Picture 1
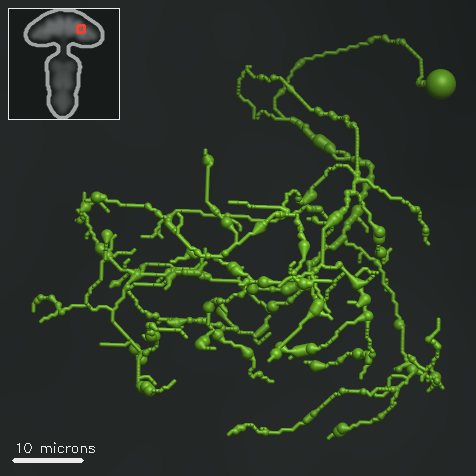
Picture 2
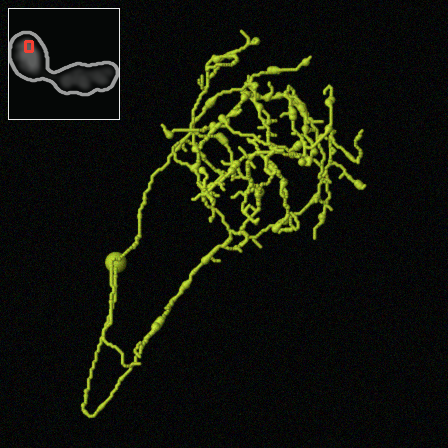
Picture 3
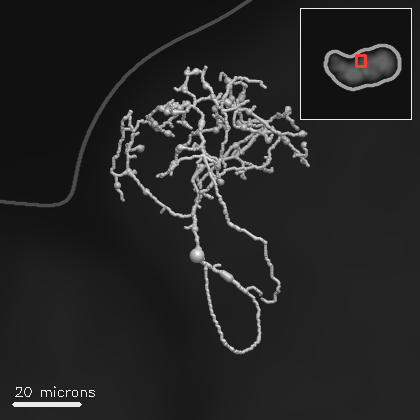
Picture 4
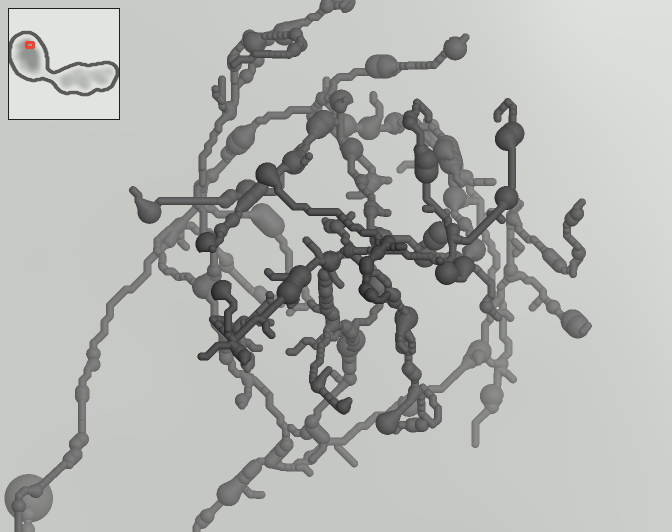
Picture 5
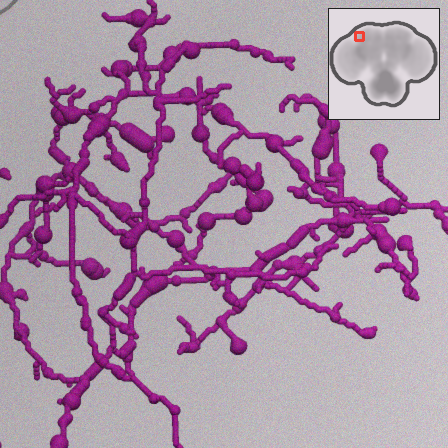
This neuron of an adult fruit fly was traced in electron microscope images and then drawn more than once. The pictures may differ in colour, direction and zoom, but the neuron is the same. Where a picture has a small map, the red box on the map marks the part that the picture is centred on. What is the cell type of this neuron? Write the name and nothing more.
LHAV4a5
